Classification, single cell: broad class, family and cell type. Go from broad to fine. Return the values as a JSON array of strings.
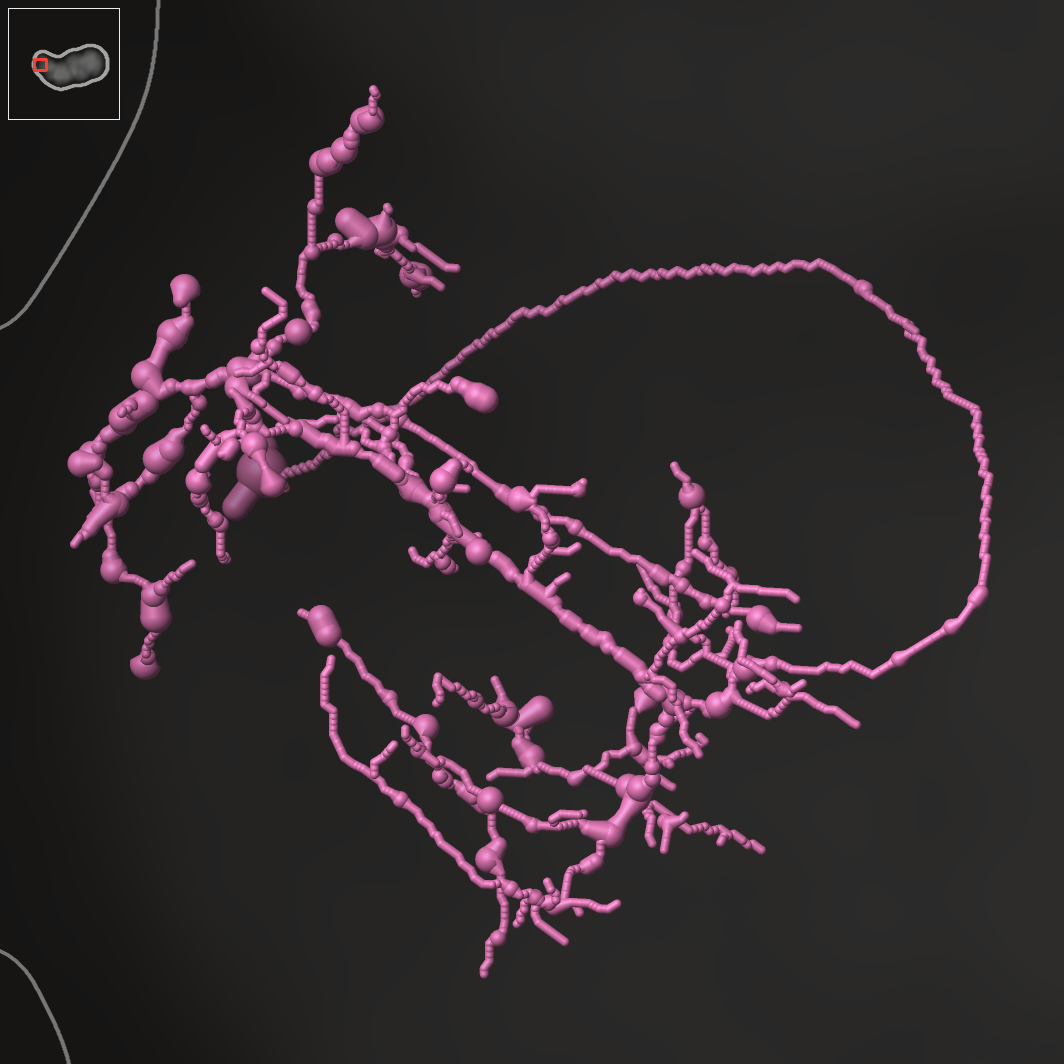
["nerve-cord intrinsic neuron", "hemilineage 21A", "IN21A078"]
